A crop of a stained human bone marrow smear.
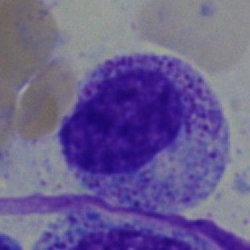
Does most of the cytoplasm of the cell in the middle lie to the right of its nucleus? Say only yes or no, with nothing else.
Yes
